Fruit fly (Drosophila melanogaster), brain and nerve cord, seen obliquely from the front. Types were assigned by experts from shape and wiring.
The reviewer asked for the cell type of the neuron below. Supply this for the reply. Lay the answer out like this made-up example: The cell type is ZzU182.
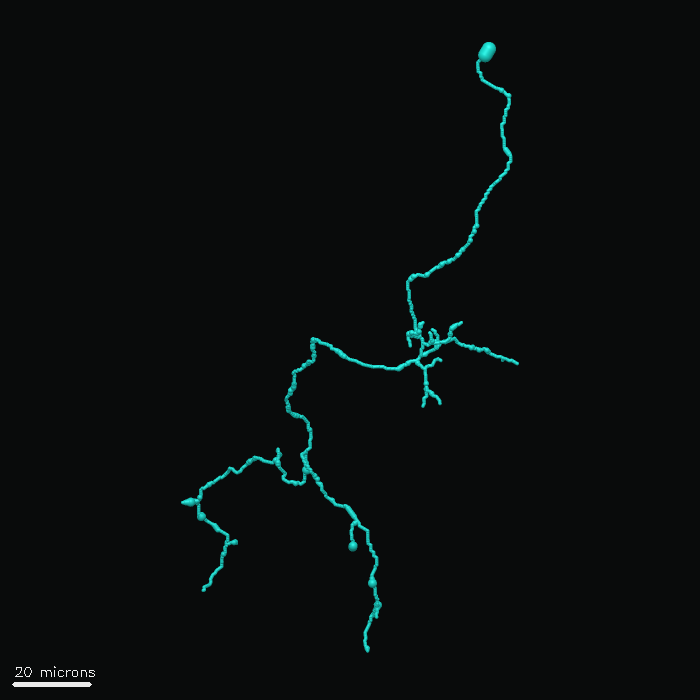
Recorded: The cell type is CL171.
